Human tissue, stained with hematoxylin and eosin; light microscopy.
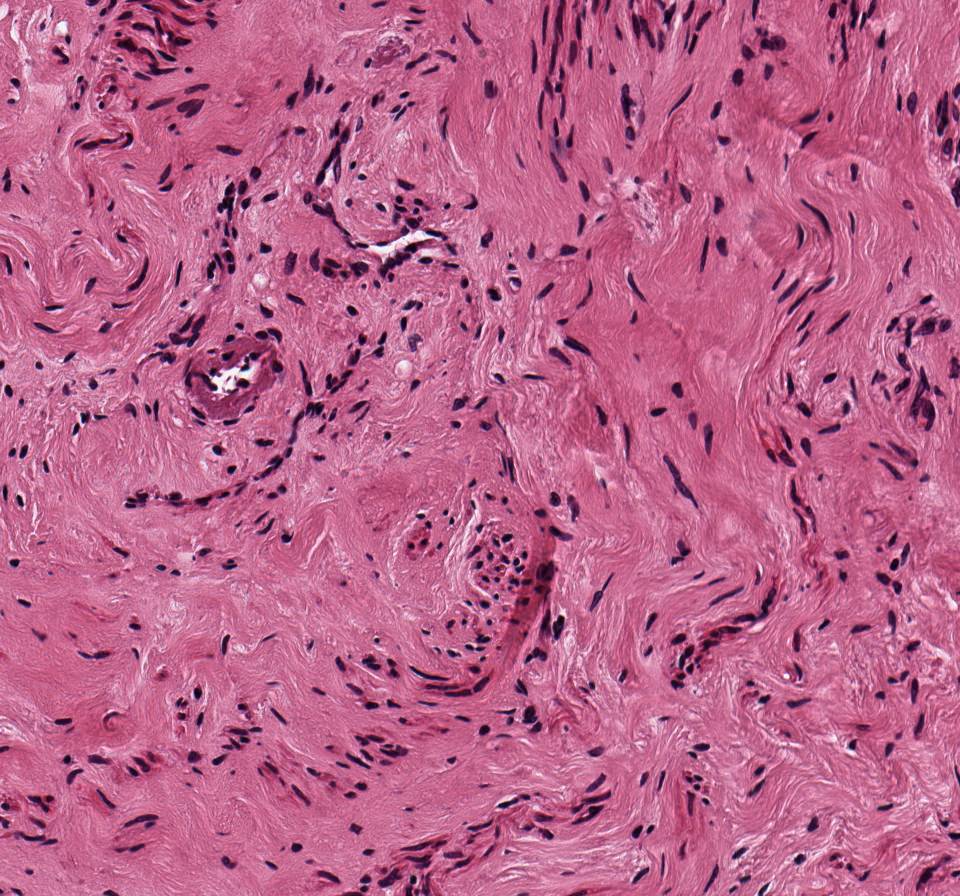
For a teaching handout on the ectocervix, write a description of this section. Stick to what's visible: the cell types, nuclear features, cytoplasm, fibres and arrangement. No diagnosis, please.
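Look how the whole field is packed with dense pink collagen bundles, curving and interlacing in swirls instead of running one way. Scattered all across the field between them are spindle cells with dark, elongated nuclei, often wavy. There aren't many nuclei, and they sit far apart, so collagen far outweighs cells. You barely see any cytoplasm on those spindle cells; their edges melt into the surrounding collagen.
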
